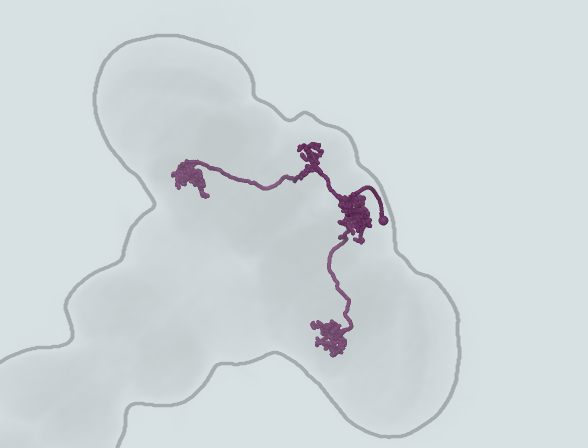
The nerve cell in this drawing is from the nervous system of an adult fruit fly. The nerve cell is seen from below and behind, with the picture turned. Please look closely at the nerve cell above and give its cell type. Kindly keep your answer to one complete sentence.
So far as cell type goes, this nerve cell is SLP471.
